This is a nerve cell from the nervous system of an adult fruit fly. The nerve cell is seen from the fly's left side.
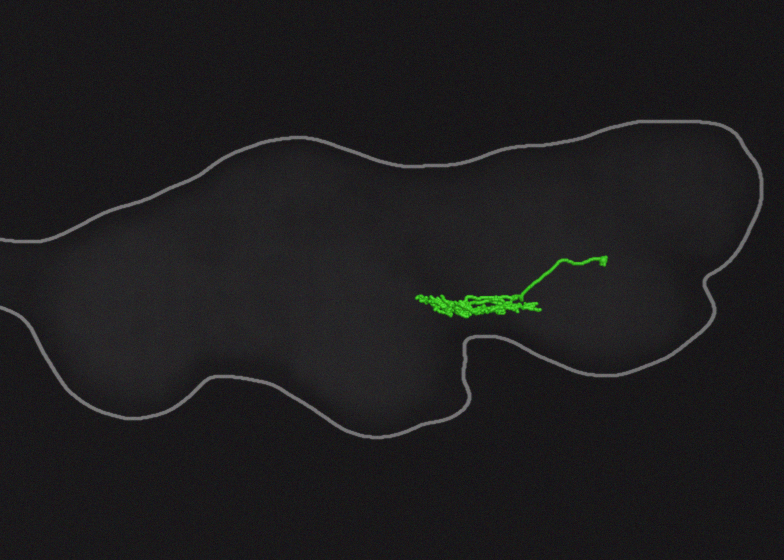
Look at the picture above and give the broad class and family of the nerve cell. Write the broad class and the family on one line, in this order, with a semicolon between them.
nerve-cord intrinsic neuron; hemilineage 09A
